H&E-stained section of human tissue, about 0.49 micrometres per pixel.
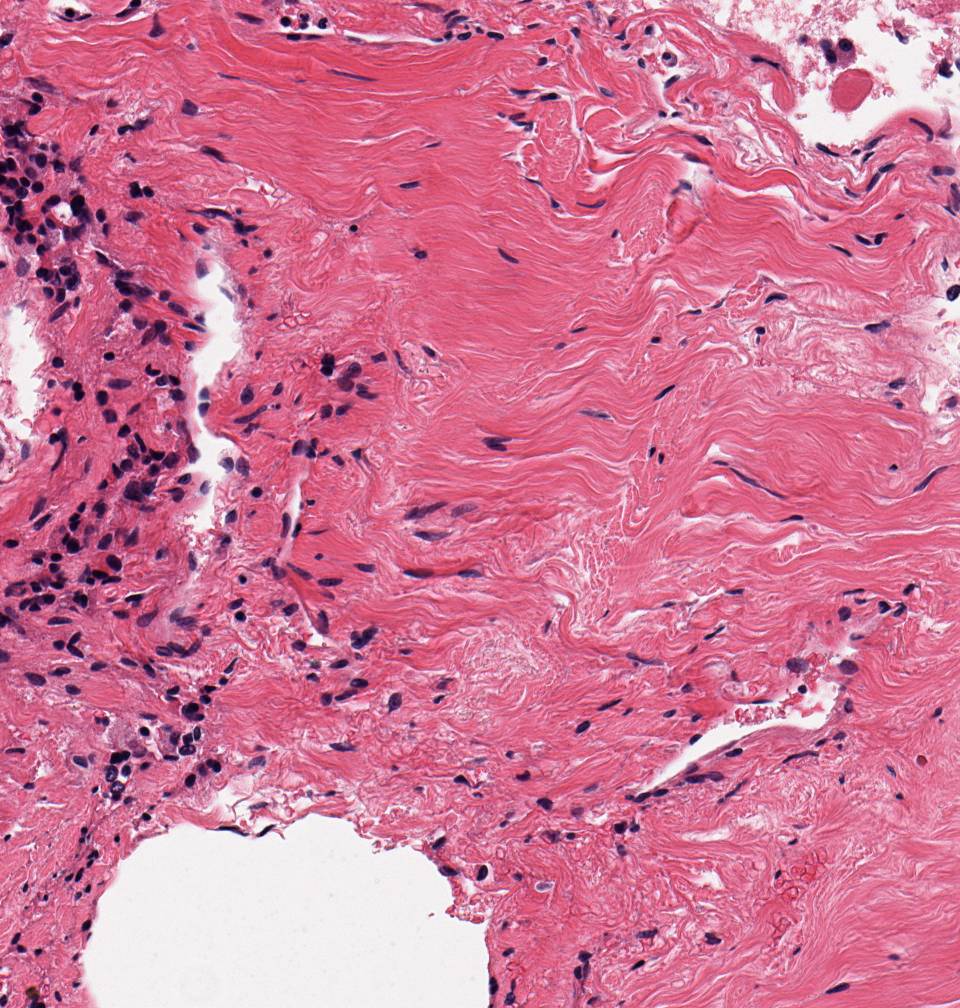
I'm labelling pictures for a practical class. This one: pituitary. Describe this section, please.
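Mostly dense, wavy, deeply eosinophilic collagen. Sparse thin spindle-shaped dark nuclei scattered between bundles. Small round dark nuclei crowded along left edge. No epithelium in field.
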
